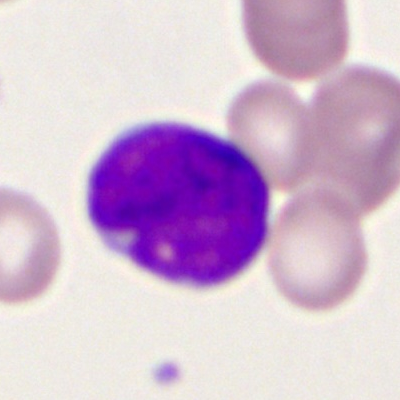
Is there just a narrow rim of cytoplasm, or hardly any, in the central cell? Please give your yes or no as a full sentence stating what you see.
Yes, most of this cell is taken up by its nucleus.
